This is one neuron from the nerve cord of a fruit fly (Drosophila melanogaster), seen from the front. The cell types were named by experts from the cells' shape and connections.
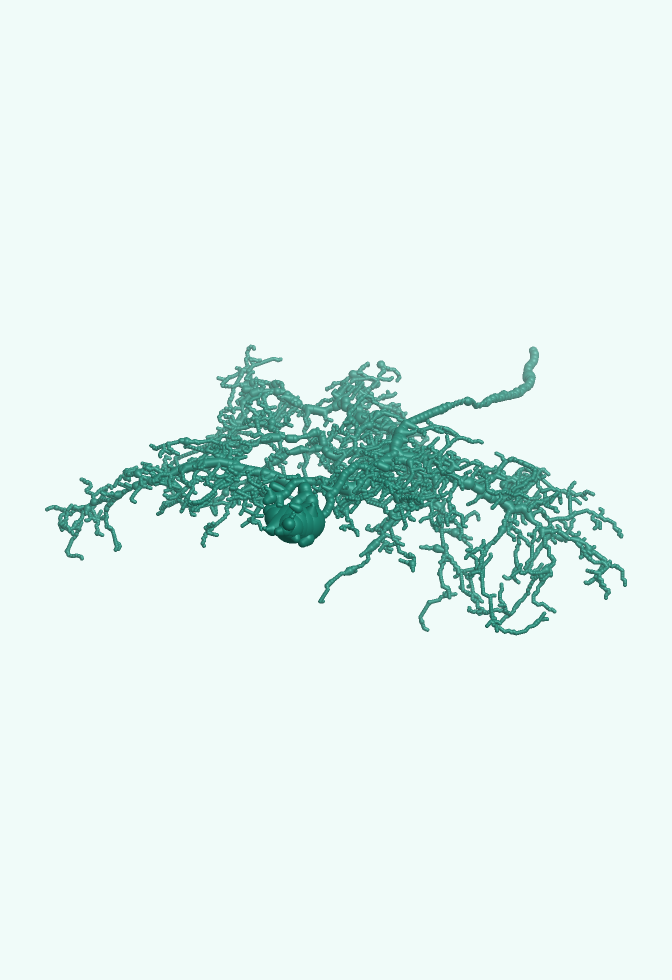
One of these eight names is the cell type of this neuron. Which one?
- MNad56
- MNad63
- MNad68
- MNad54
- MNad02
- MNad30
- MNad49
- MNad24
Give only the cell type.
MNad63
